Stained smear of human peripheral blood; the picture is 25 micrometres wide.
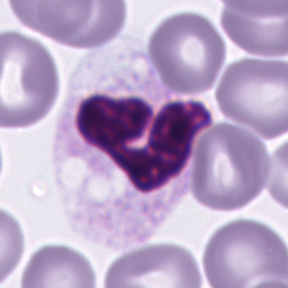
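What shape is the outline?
A smooth oval, taller than it is wide.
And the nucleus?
Folded, with a deep notch cutting in from its upper edge; its chromatin is dark purple and densely packed.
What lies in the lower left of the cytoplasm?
Several clear round vacuoles.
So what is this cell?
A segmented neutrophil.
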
